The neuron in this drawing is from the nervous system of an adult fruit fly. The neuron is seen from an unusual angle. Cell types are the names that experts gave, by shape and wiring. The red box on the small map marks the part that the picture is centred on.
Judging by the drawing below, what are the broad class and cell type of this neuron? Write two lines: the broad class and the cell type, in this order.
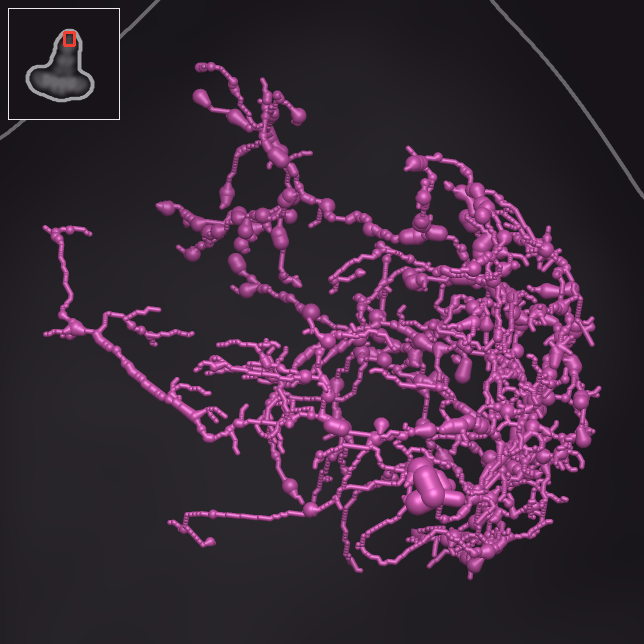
nerve-cord intrinsic neuron
INXXX275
